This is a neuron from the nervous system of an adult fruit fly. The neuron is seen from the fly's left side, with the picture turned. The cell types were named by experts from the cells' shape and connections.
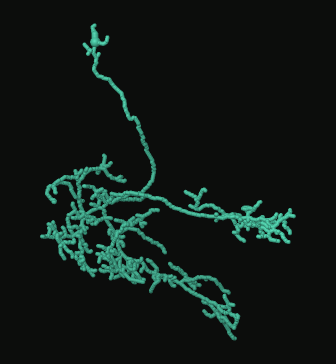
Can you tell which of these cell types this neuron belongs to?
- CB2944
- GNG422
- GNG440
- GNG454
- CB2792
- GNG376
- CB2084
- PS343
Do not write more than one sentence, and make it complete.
The cell type held by this neuron is GNG422.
